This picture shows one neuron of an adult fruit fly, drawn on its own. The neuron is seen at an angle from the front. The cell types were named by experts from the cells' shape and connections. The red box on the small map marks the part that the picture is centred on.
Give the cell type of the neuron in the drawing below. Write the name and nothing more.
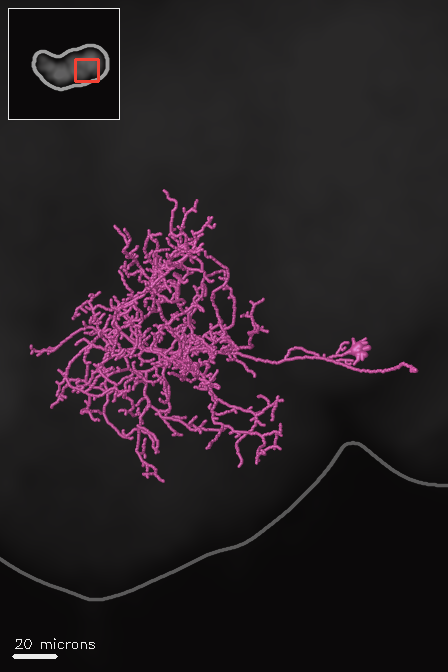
GNG649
